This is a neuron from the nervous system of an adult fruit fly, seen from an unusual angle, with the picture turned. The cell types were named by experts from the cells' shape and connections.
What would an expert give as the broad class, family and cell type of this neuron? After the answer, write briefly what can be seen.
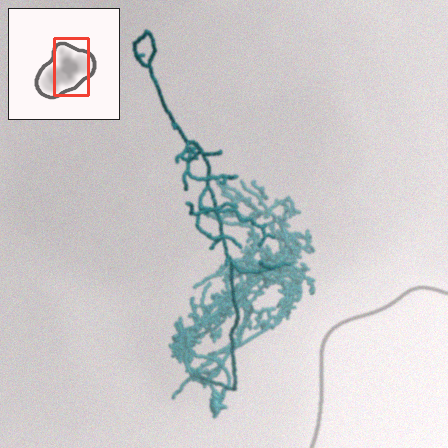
Its broad class is descending neuron. Its family is hemilineage LB3. The cell type is DNg56. Its cell body lies at the bottom of the picture. The picture shows dozens of branch ends.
